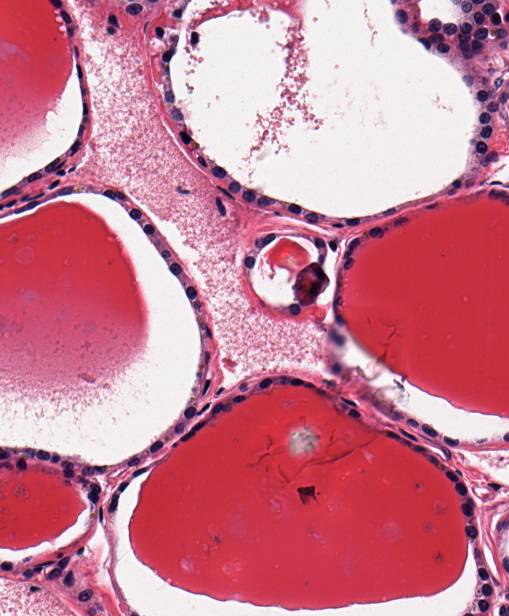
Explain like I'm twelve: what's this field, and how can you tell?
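In this field, each rounded unit is a thyroid follicle, and they are closely packed and vary in size. Most contain homogeneous, deep pink colloid, and each is lined by a single layer of flattened to low cuboidal cells with small dark nuclei.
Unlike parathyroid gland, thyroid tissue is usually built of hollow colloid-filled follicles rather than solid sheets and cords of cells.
The follicle at the top centre is largely empty, holding only scattered pink granules.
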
